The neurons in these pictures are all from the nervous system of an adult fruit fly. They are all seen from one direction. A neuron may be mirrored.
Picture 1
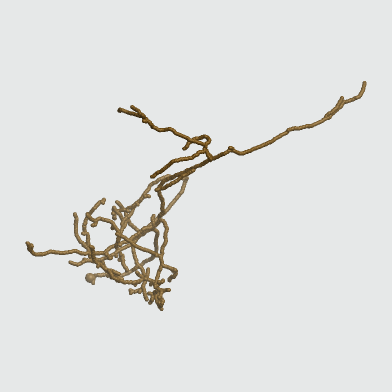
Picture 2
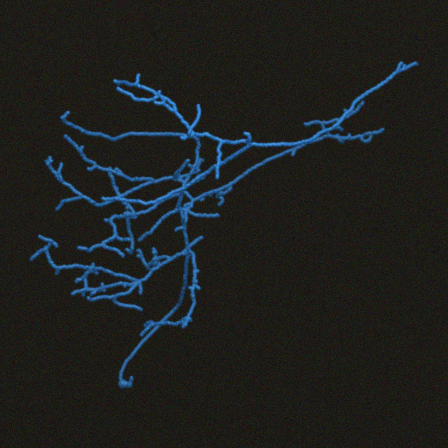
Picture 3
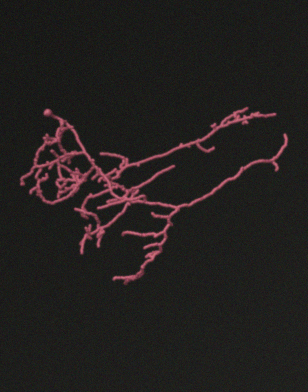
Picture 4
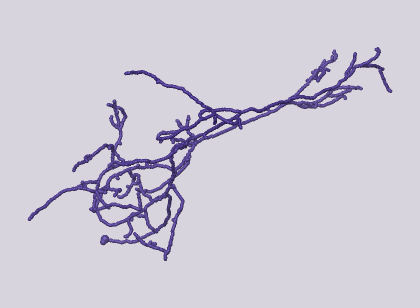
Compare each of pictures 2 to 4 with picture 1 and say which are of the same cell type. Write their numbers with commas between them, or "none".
2, 3, 4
